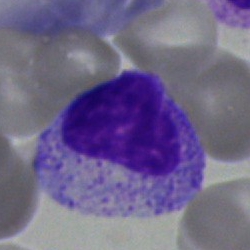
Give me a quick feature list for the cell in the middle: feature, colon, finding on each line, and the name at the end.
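Chromatin: dense dark purple, with a few paler streaks
Nucleolus: you won't find a distinct one
Cytoplasm: a broad pale lilac-blue band below the nucleus
Granules: small, dark purple, scattered through the cytoplasm
Name: myelocyte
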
